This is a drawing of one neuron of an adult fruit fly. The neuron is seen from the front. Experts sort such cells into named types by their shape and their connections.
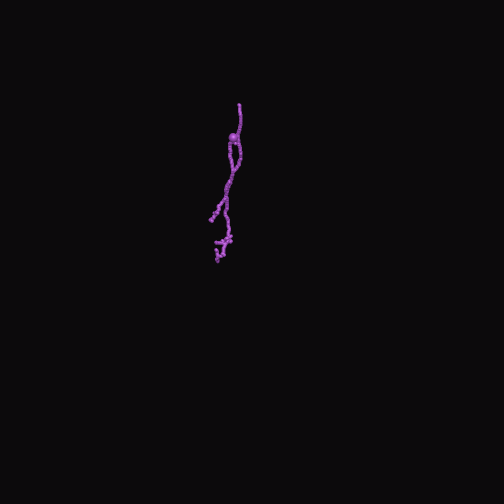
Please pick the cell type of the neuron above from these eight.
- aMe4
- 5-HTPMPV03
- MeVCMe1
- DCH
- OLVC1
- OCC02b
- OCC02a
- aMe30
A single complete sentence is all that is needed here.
In the scheme of cell types, this neuron is OCC02b.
